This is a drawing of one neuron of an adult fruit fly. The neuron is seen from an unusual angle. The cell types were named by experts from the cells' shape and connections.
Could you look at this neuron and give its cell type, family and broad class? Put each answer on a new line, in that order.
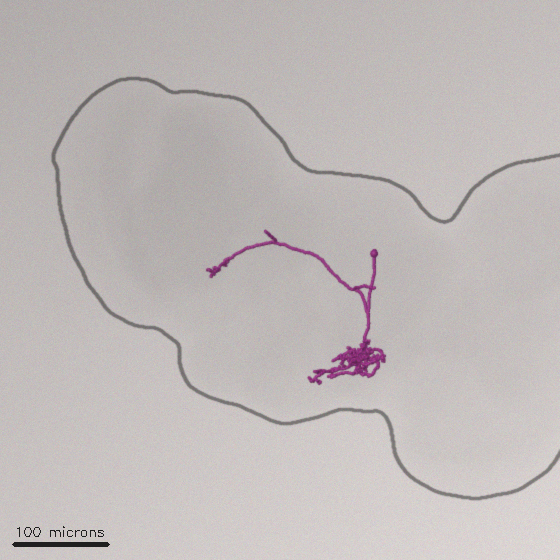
CB4094
hemilineage DM4_ventral
central-brain intrinsic neuron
